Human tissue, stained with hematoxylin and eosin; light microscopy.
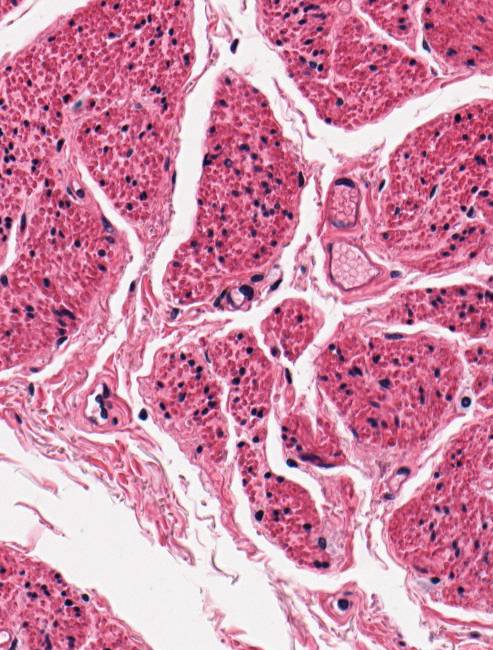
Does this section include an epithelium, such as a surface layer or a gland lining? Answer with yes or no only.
No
